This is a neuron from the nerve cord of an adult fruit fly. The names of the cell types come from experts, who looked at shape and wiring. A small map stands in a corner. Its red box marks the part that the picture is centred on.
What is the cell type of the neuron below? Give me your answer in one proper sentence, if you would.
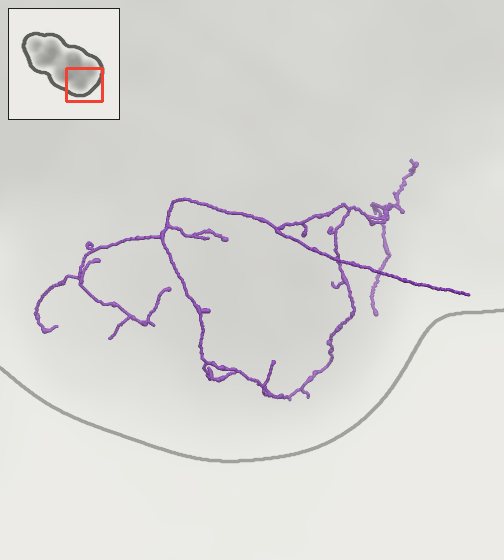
The neuron has DNge001 as its cell type.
